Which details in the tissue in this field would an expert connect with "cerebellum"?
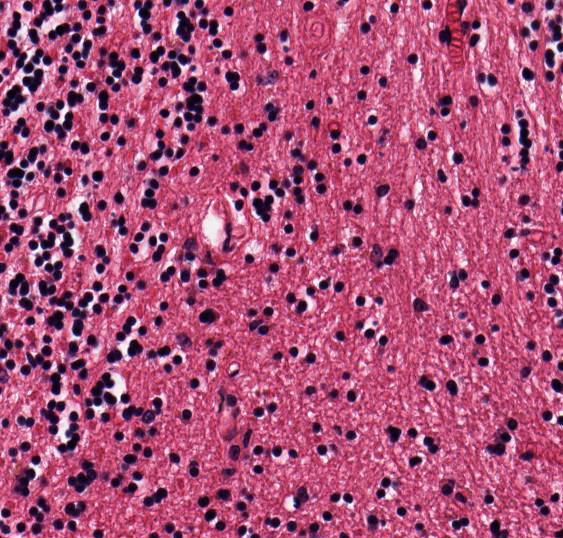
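Tissue: cerebellum. Left: densely packed cells with small, round, darkly stained nuclei and scant visible cytoplasm, thinning out toward the right. Right: pink fibrillary tissue with scattered single nuclei.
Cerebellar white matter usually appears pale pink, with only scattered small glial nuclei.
The right part fits this in being pink with scattered single nuclei. Near centre: small clear space containing a thin-walled vessel.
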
